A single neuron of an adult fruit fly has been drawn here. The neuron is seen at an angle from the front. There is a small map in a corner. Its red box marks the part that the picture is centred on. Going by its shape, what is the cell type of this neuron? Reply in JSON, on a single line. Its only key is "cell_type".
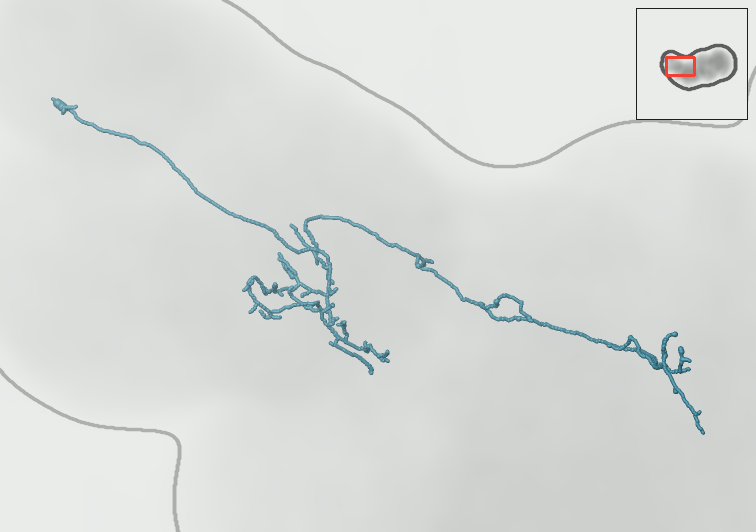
{"cell_type": "AN07B100"}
